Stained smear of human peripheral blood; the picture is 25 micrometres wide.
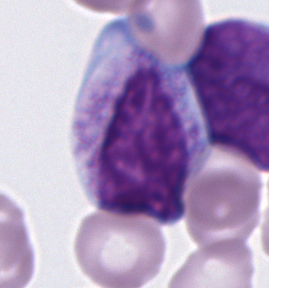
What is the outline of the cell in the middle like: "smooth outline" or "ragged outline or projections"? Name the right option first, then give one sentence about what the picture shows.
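Smooth outline. The cell outline is smooth, without surface projections.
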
